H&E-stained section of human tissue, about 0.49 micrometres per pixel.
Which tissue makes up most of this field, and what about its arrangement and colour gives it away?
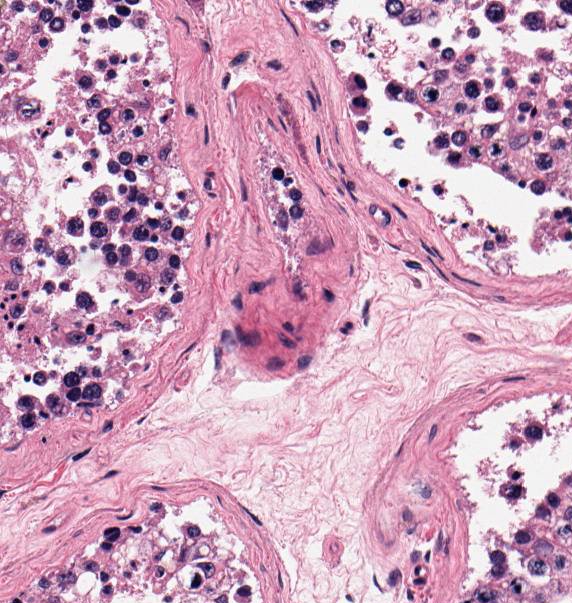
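The structure mainly shown is the seminiferous tubule. Broad pink fibrous bands from top centre to lower right separate compartments holding many loosely set rounded cells with dark, round, dense nuclei. Near the centre, within a band, lies a cluster of cells with abundant deep pink cytoplasm and several dark nuclei.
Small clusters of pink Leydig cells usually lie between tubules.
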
